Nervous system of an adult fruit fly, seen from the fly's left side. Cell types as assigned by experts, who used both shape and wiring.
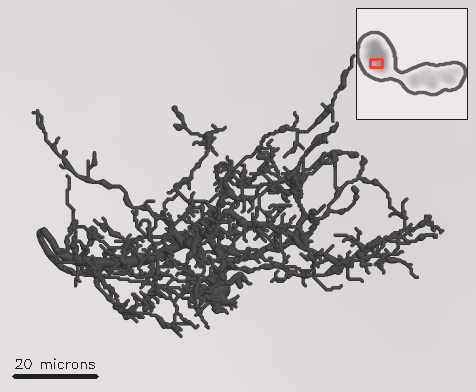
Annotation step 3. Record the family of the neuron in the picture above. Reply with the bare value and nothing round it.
hemilineage WEDa1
